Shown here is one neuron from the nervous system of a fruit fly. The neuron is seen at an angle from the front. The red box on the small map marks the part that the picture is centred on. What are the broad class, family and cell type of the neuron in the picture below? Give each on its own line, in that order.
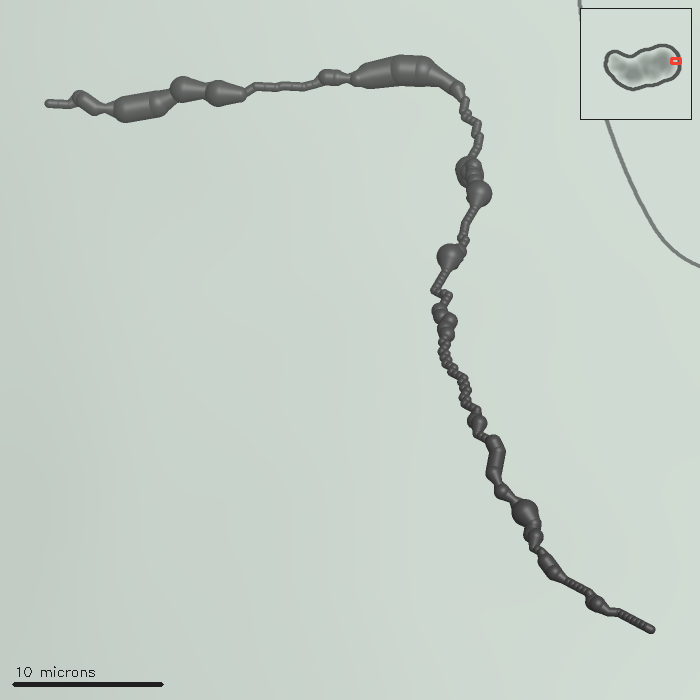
photoreceptor or other optic-lobe sensory neuron
class visual
R8p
